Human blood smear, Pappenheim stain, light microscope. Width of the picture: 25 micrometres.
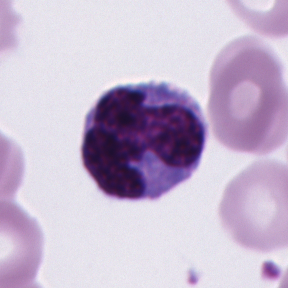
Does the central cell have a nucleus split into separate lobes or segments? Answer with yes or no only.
Yes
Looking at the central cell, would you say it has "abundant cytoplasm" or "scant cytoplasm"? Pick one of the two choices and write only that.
Scant cytoplasm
